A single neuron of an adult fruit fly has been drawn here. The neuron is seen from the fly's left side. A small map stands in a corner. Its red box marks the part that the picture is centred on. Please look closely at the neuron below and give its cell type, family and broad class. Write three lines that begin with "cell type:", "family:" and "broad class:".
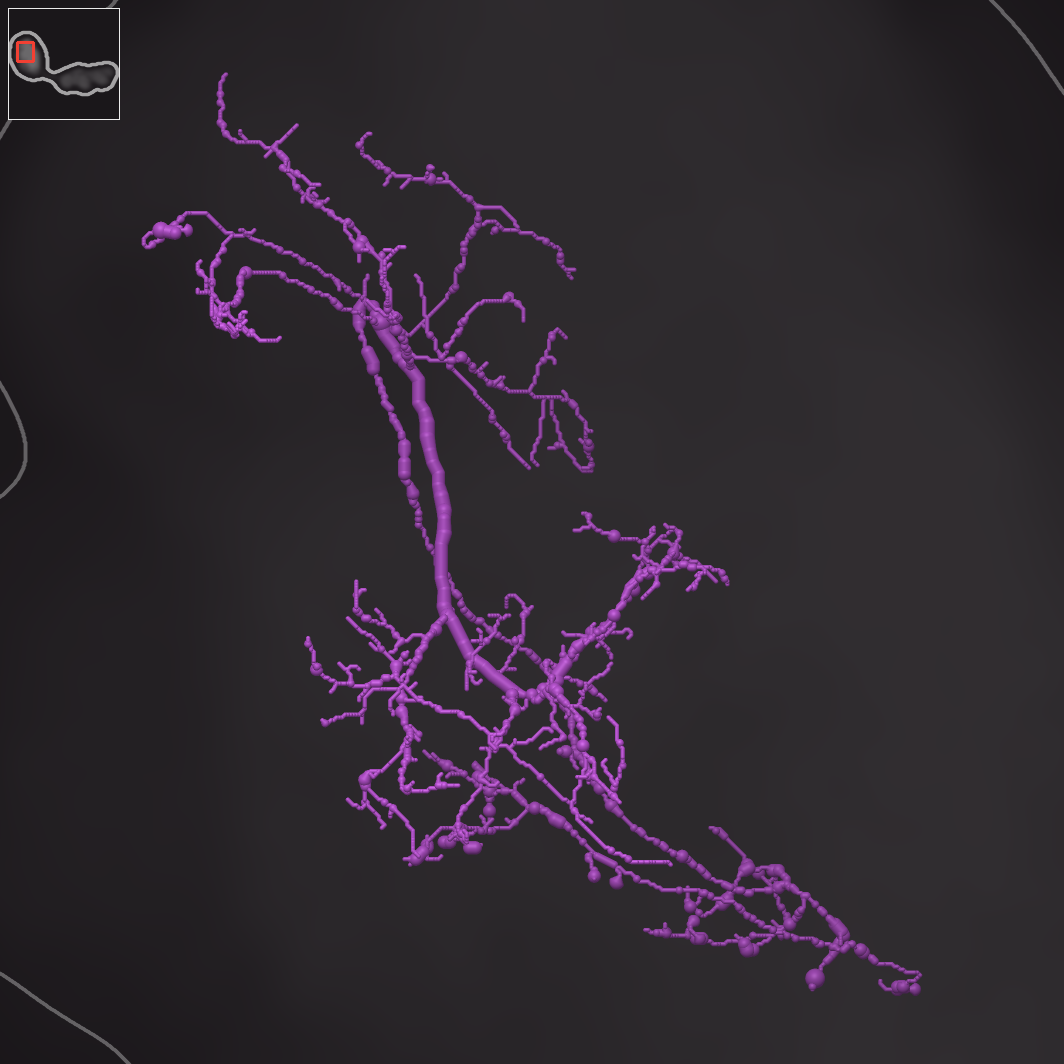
cell type: LAL029_d
family: hemilineage CREa2_ventral
broad class: central-brain intrinsic neuron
